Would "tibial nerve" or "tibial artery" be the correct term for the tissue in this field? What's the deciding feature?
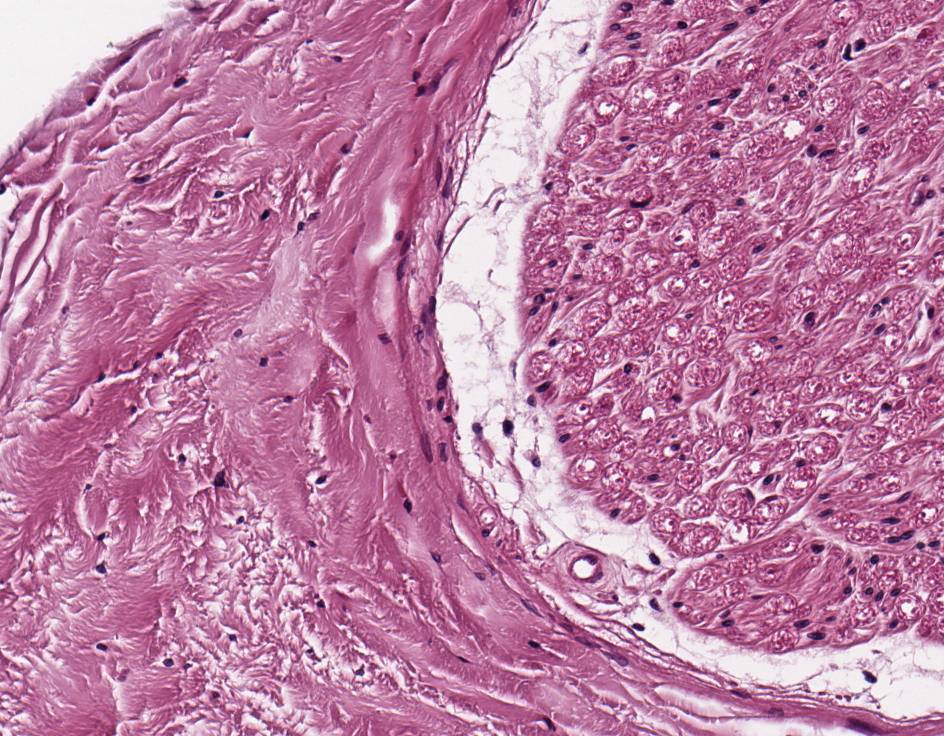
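This one's tibial nerve. What settles it is the right half: a rounded bundle packed with round profiles cut in cross section, small dark oval nuclei scattered between them.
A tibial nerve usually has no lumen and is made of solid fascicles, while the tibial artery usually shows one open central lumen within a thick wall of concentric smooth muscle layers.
The left half is dense fibrous tissue, with flattened nuclei in curving layers along the bundle's edge.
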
